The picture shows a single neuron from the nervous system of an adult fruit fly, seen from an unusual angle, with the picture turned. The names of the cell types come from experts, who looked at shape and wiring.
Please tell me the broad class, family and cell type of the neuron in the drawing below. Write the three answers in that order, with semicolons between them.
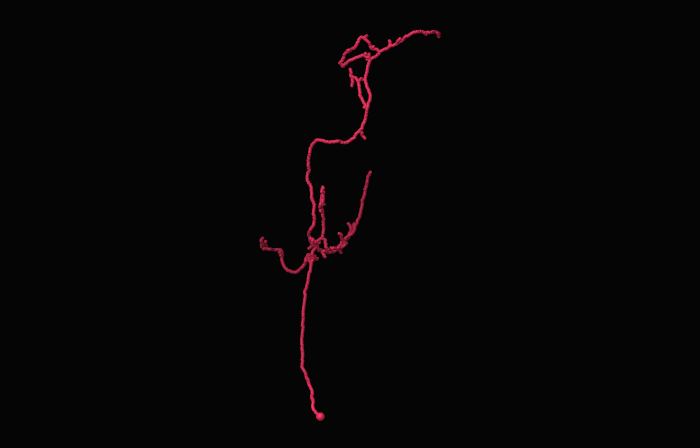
nerve-cord intrinsic neuron; hemilineage 03B; IN03B091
